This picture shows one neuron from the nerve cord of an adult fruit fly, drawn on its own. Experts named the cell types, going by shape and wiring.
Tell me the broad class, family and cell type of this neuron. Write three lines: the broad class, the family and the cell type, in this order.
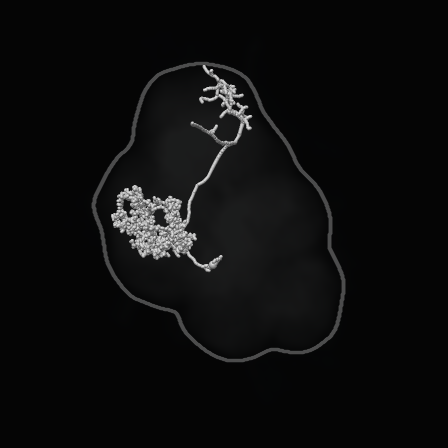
ascending neuron
hemilineage 19B
AN19B004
